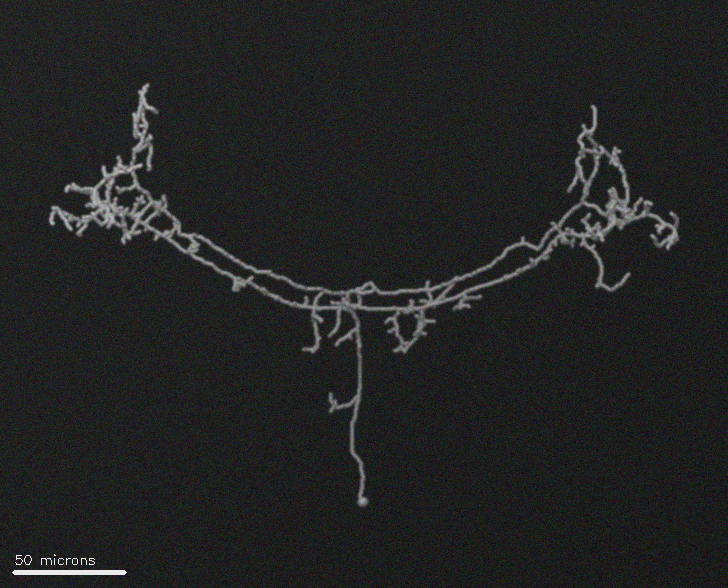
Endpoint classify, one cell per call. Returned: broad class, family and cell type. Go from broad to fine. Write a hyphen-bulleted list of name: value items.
- broad class: central-brain intrinsic neuron
- family: hemilineage LB0
- cell type: SAD099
